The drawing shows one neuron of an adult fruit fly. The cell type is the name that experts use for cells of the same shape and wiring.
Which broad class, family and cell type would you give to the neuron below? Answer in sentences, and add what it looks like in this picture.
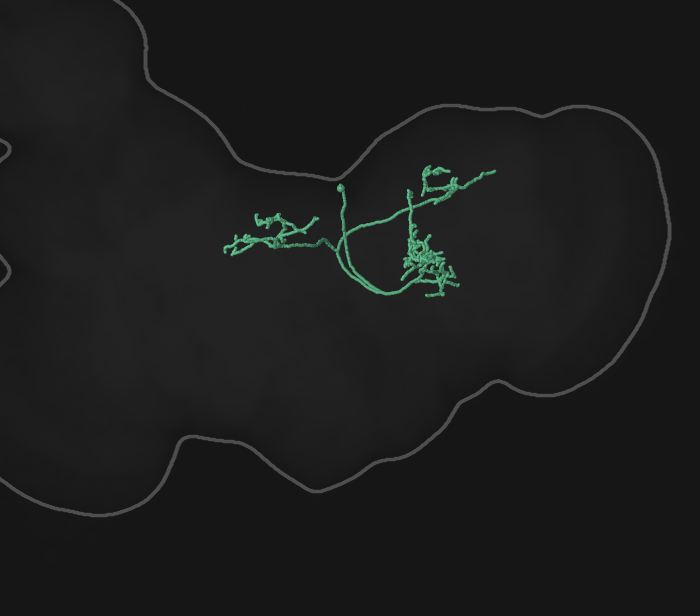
It is a central-brain intrinsic neuron. The family is hemilineage DM1_antero_dorsal. Its cell type is CB3874. In this view it is wider than it is tall.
